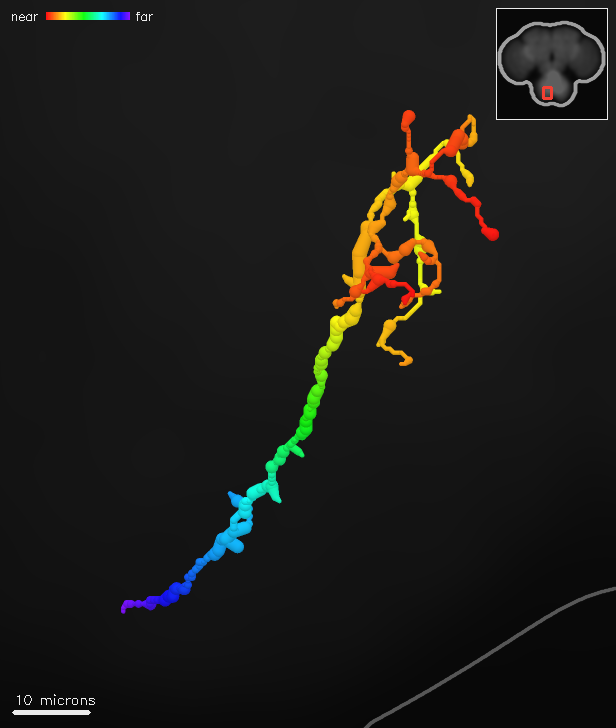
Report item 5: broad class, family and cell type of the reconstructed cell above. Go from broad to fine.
sensory neuron entering the nerve cord; class mechanosensory proprioceptive; SNpp40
